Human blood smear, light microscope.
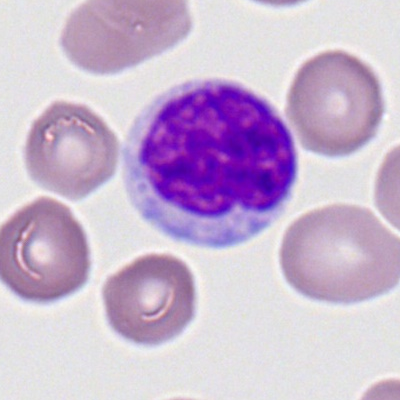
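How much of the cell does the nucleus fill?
Most of it.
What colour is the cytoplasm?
Pale blue.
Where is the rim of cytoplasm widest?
At the lower left.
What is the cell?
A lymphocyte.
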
